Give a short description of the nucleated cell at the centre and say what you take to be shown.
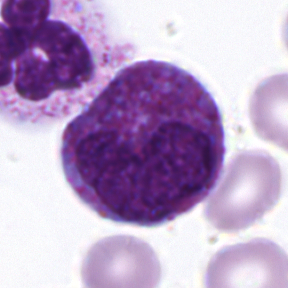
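Round and smooth, the outline shows no surface projections. The nucleus sits in the lower part of the cell, and a notch in its upper edge gives it a folded, kidney-like shape; above it the cytoplasm is widest. To the upper left lies another cell, with a lobed nucleus and scattered reddish granules. The central cell is an eosinophil.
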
